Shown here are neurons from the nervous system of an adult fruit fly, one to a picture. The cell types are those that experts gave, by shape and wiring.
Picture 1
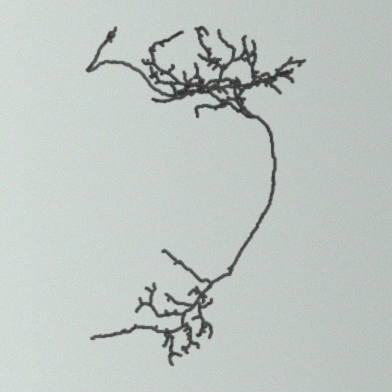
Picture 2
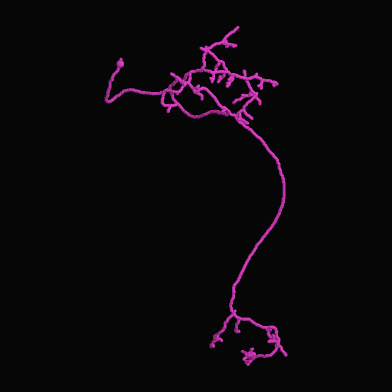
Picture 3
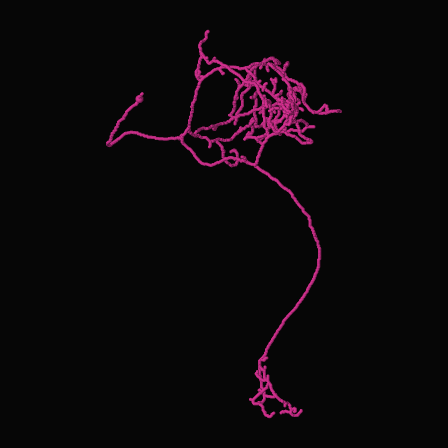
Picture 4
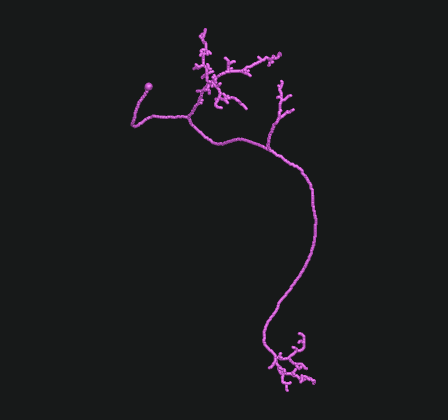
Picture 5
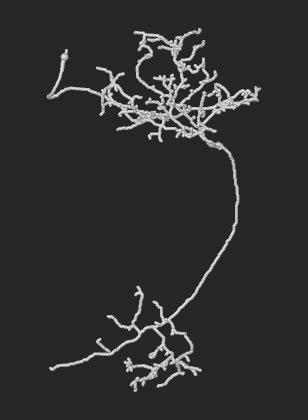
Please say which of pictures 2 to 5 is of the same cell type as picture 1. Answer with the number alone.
5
